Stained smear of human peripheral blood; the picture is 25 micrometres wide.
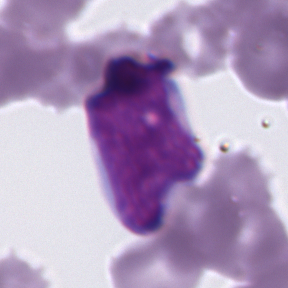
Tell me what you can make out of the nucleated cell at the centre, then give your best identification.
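There is a deep purple mass here with no distinct rim of cytoplasm. Its top edge is notched and darker than the rest; a single small pale pink spot lies near the middle of the upper half. No distinct granules appear. So it is a myeloblast.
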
